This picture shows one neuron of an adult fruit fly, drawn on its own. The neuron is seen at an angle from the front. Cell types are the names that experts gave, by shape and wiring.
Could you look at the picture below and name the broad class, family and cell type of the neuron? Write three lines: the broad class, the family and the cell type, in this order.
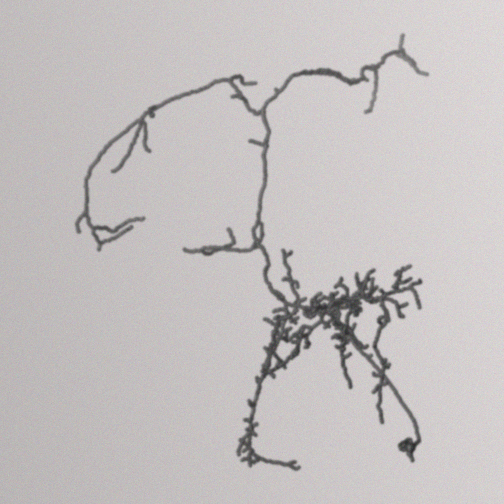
nerve-cord intrinsic neuron
hemilineage 08B
IN08B078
